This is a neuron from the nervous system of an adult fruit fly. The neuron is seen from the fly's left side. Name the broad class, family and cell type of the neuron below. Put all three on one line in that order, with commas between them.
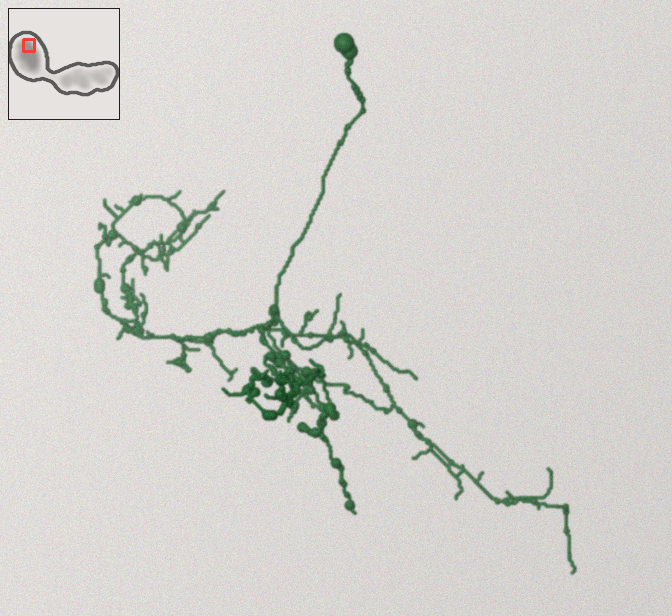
central-brain intrinsic neuron, hemilineage SMPp&v1_posterior, CB1808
